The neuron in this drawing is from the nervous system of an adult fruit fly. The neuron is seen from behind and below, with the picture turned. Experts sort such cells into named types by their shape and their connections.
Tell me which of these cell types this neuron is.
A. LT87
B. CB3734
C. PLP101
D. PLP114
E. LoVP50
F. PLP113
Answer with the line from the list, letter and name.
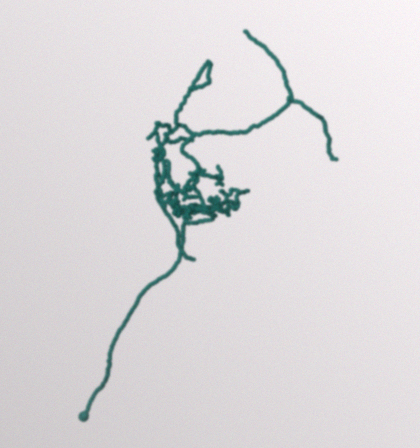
C. PLP101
